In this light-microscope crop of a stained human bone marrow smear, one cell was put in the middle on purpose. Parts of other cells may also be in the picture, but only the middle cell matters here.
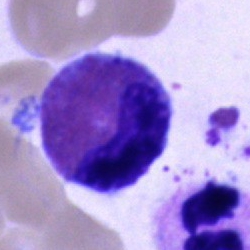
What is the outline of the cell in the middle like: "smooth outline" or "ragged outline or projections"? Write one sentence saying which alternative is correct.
The border of this cell is smooth and even.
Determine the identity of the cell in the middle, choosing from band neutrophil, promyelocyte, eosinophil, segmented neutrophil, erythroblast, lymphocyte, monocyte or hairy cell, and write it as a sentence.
In the middle of this smear crop is an eosinophil.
